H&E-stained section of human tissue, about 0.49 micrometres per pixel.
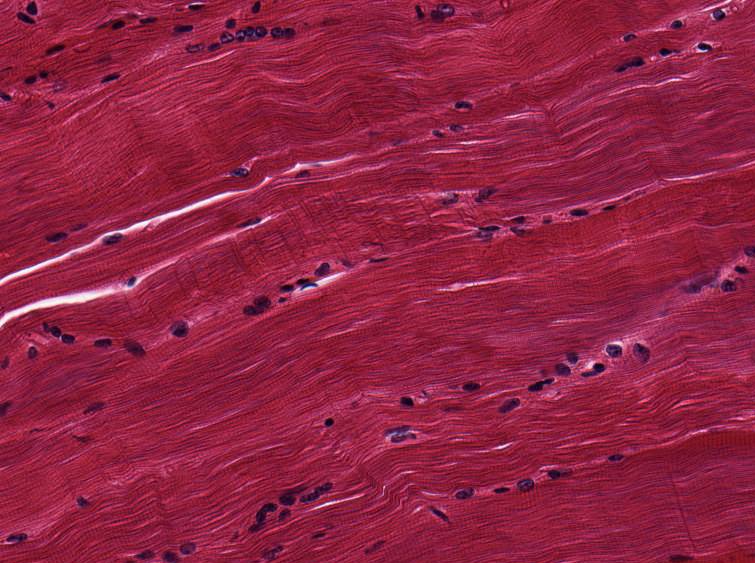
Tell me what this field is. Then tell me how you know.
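Skeletal muscle, then: long parallel striated fibres run diagonally from lower left to upper right across the whole field.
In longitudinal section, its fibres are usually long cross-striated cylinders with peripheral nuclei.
Here the dark purple, oval to elongated nuclei sit at the fibre edges, lined up in rows along the length. Between fibres, connective tissue shows only as thin lines.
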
